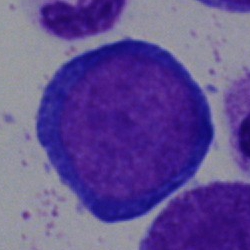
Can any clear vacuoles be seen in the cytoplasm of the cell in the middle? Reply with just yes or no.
No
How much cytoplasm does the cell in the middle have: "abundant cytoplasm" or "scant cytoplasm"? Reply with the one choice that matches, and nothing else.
Scant cytoplasm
